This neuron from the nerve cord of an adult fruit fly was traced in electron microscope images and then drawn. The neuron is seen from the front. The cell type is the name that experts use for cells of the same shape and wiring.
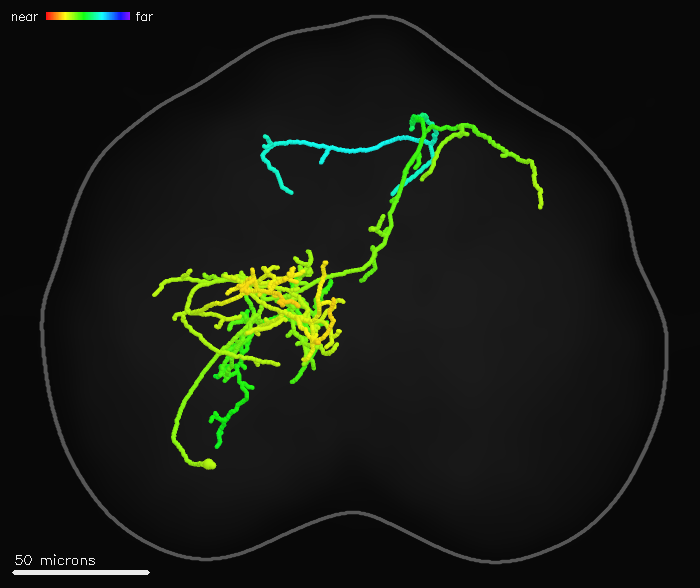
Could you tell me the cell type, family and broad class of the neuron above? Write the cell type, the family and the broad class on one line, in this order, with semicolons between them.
IN08B068; hemilineage 08B; nerve-cord intrinsic neuron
